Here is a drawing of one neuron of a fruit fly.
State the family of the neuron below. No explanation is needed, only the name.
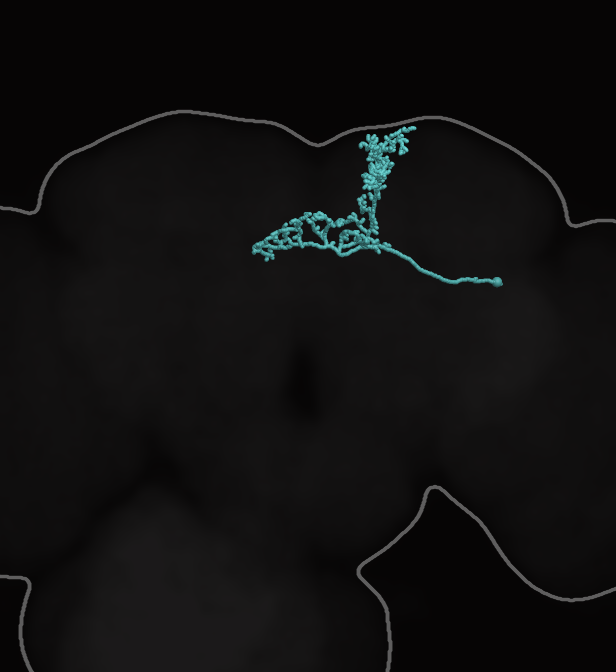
hemilineage AOTUv4_ventral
